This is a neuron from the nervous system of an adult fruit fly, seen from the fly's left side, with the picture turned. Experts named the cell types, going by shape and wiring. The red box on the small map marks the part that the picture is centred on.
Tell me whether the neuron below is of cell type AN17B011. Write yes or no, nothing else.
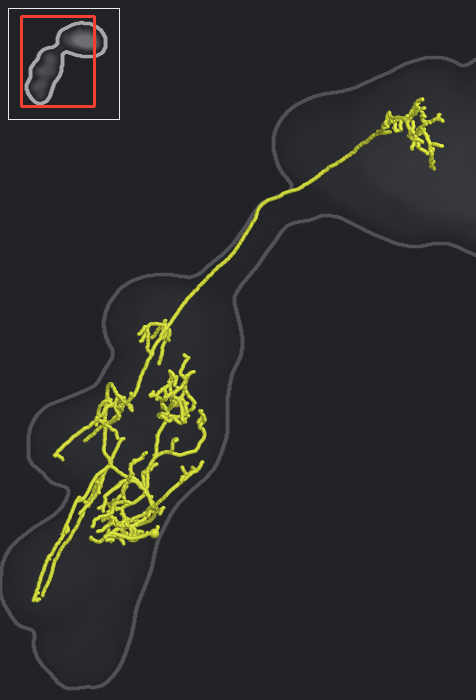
yes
